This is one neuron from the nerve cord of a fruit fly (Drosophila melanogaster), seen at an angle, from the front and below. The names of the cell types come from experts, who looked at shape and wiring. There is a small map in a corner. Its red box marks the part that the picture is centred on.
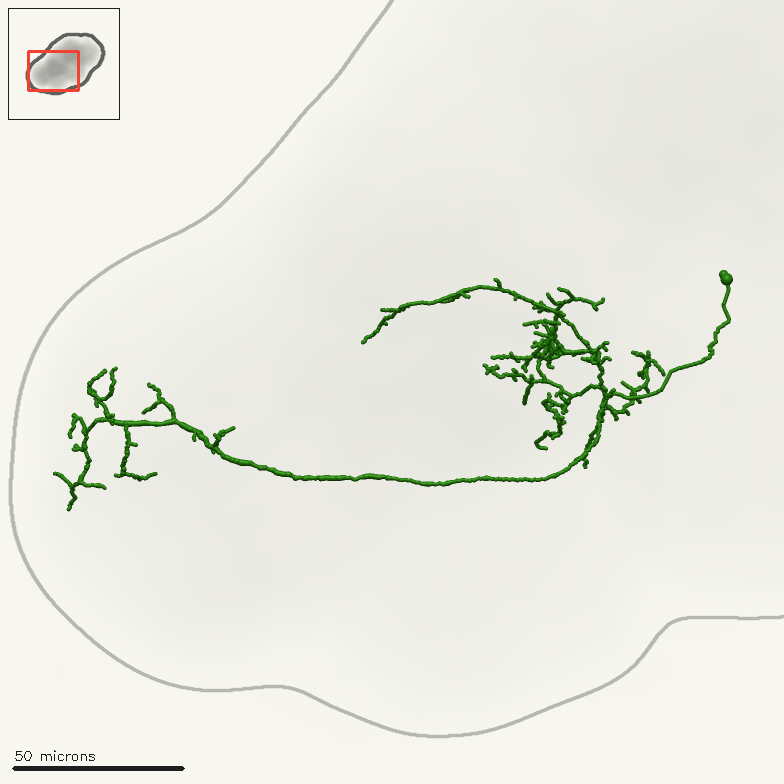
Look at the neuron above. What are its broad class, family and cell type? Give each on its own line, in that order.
nerve-cord intrinsic neuron
hemilineage 01A
IN01A071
